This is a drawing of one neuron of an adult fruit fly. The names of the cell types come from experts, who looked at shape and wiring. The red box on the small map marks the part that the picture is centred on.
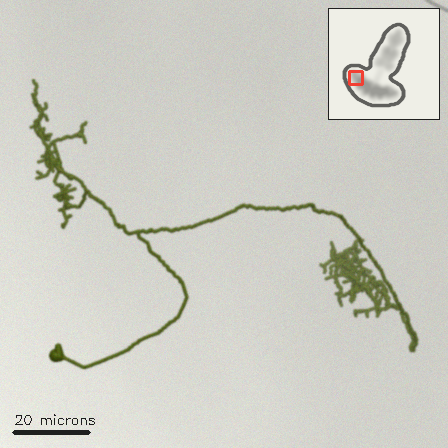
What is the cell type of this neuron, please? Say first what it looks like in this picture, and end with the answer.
The cell body is at the lower left of the picture. By the scale bar it is about 100 microns wide in this view. The picture shows dozens of branch ends. It is an optic-lobe intrinsic neuron. It is of cell type Tm30.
